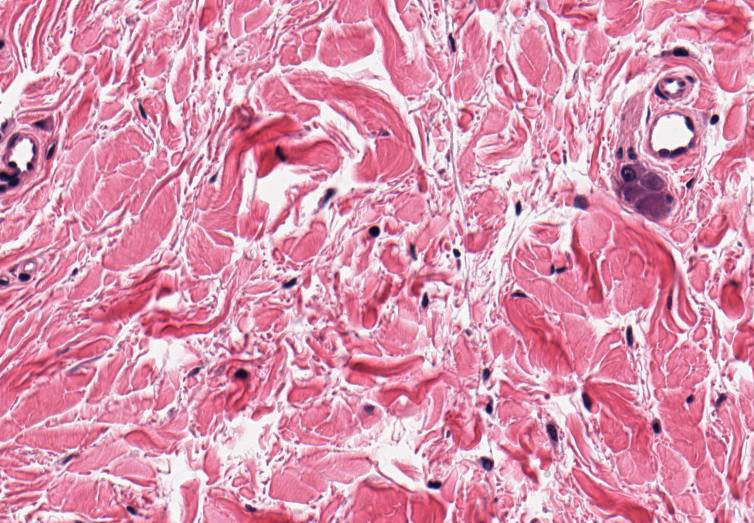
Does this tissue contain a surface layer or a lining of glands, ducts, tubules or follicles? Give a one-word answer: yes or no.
No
